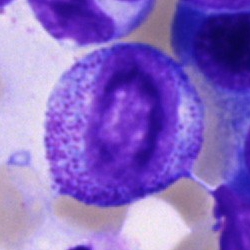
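Promyelocyte, the cell in the middle of this bone marrow smear. Look first at the nucleus: it stains darker around its rim and paler in its centre. The band of cytoplasm around it is wider on the left than on the right, and between the granules that cytoplasm is pale bluish. Follow the lower right edge, and a thin strand runs from it to a neighbouring cell.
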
